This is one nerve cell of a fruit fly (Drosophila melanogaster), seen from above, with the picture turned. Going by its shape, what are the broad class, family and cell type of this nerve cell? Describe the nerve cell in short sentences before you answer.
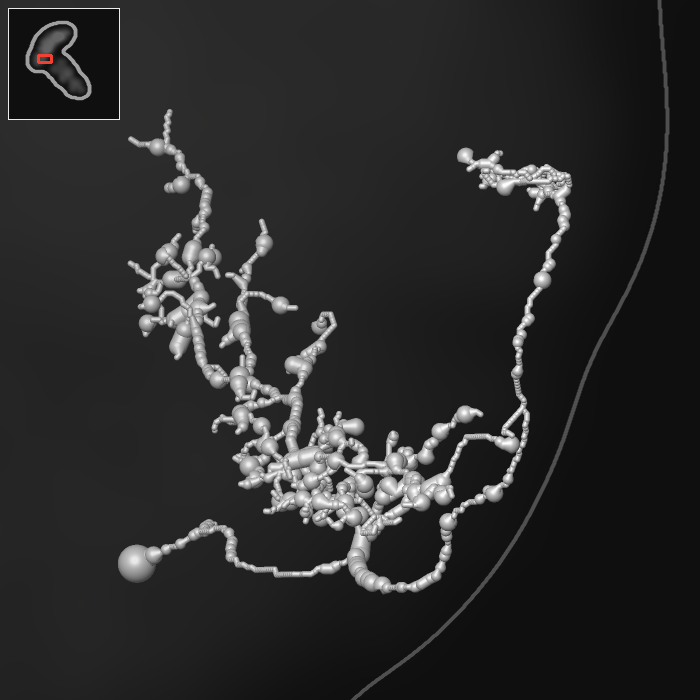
The cell body is at the lower left of the picture. Dozens of branch ends can be seen. It is an optic-lobe intrinsic neuron. Its family is Tlp. It is of cell type Tlp14.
